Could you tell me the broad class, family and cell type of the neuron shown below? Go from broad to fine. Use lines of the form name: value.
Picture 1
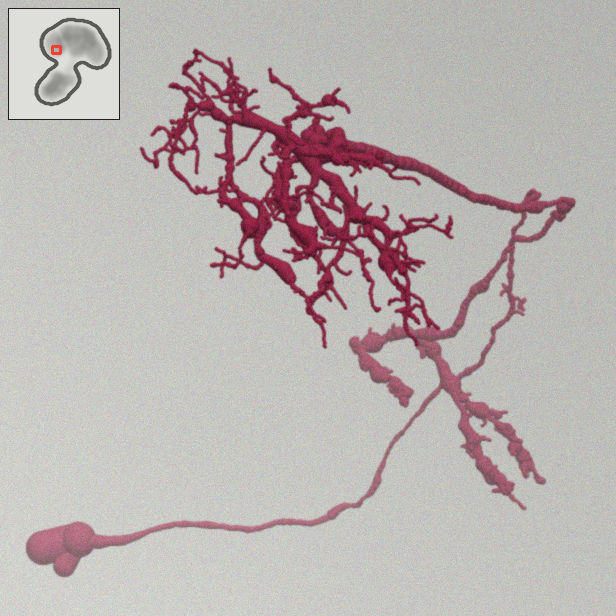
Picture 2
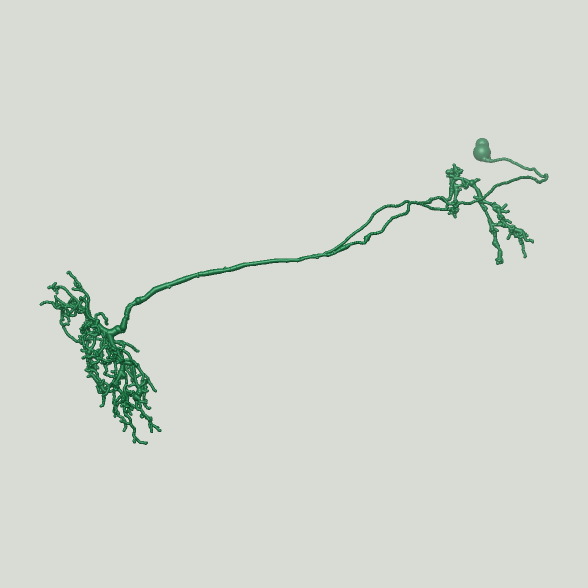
broad class: optic-lobe intrinsic neuron
family: T
cell type: T4c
